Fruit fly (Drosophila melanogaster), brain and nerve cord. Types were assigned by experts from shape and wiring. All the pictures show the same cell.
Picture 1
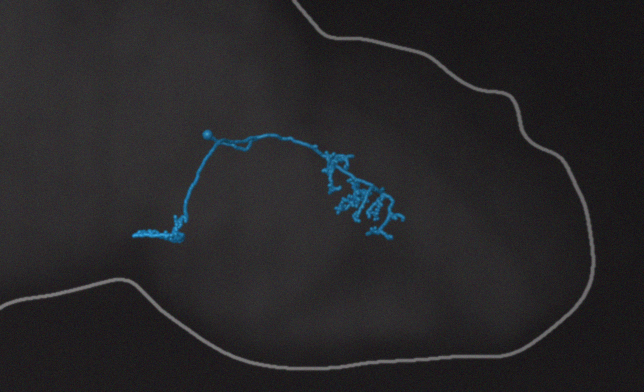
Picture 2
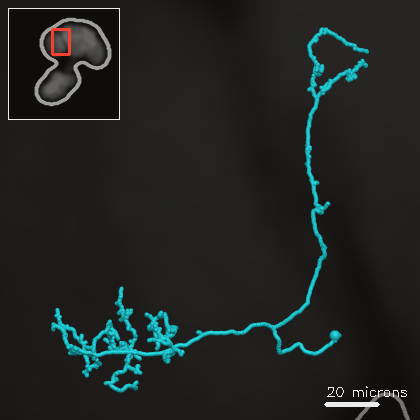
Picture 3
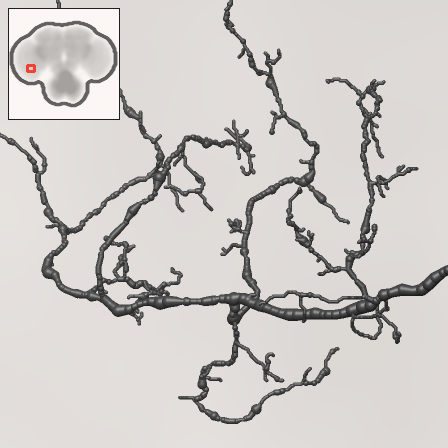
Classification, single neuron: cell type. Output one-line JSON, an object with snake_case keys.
{"cell_type": "MeVP5"}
